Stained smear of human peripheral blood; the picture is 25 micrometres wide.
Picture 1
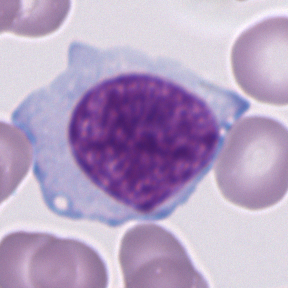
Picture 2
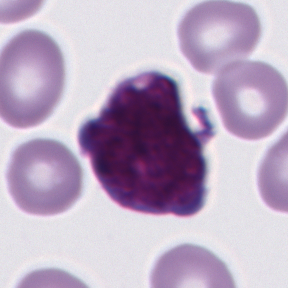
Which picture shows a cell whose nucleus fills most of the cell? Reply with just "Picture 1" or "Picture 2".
Picture 2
